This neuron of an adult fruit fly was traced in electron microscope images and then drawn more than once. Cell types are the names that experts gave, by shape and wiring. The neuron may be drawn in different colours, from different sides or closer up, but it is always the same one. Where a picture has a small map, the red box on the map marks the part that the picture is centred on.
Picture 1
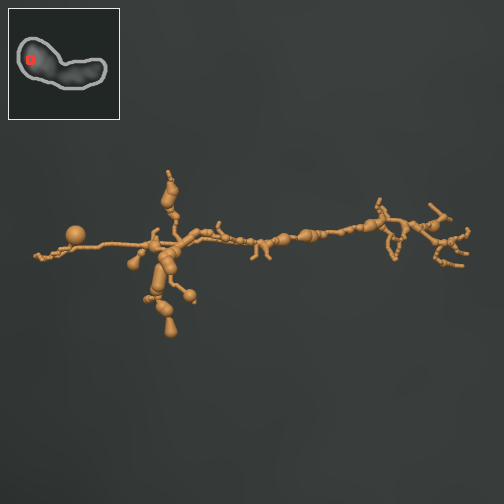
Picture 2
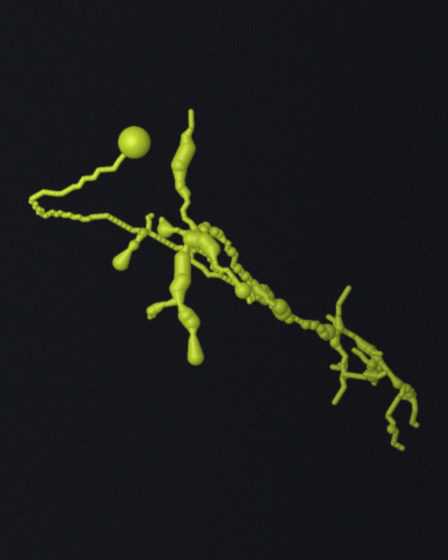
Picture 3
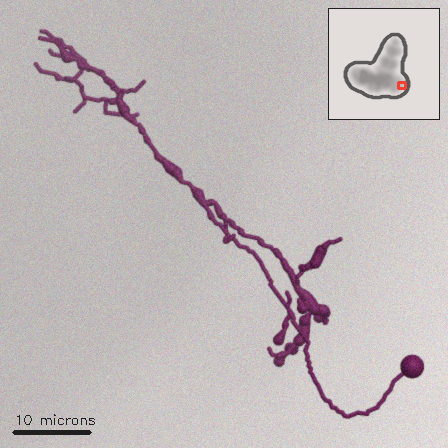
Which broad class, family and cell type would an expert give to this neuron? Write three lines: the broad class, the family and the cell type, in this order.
optic-lobe intrinsic neuron
Mi
Mi13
